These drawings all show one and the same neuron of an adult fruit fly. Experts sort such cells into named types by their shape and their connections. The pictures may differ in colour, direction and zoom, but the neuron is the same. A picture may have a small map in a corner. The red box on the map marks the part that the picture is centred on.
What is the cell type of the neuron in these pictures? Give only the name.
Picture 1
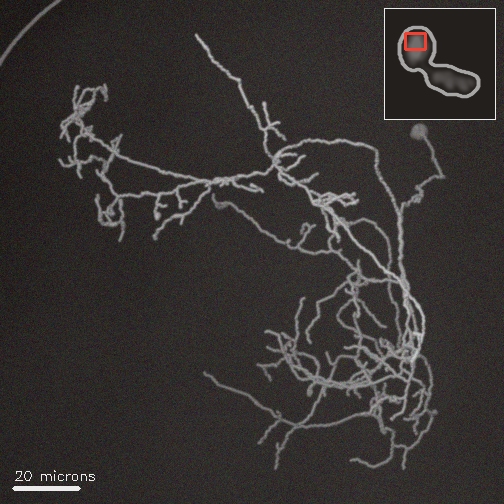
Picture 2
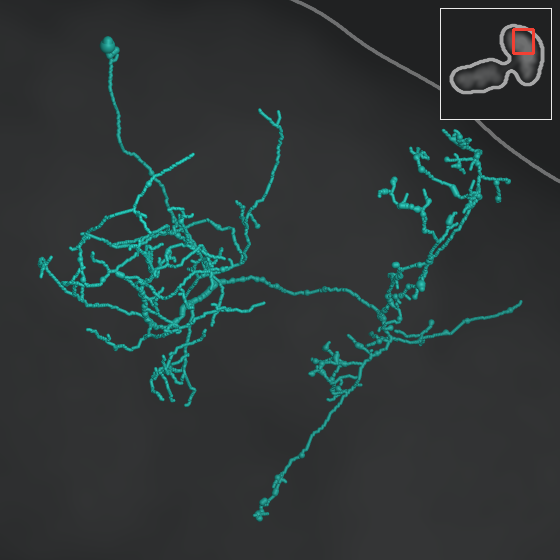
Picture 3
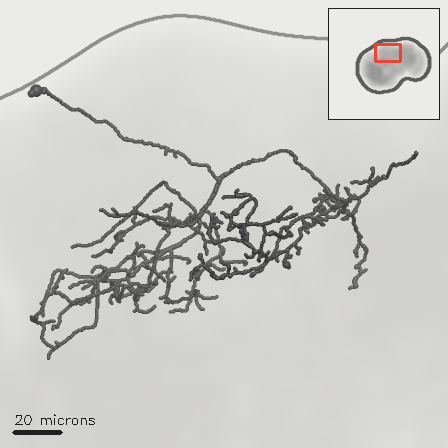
SIP031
